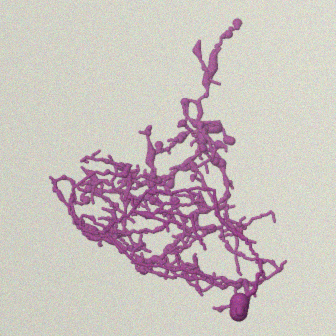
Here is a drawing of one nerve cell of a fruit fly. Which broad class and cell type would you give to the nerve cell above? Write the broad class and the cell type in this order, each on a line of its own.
central-brain intrinsic neuron
CB1964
